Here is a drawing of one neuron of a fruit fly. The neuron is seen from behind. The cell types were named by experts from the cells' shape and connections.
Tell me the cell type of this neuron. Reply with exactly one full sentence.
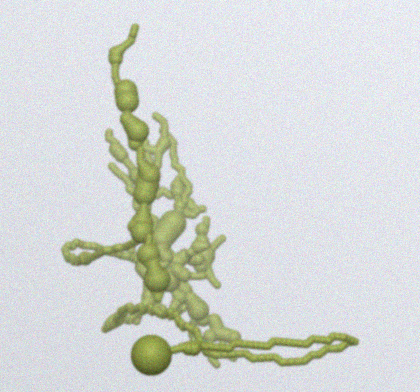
This neuron is of the type T5d.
